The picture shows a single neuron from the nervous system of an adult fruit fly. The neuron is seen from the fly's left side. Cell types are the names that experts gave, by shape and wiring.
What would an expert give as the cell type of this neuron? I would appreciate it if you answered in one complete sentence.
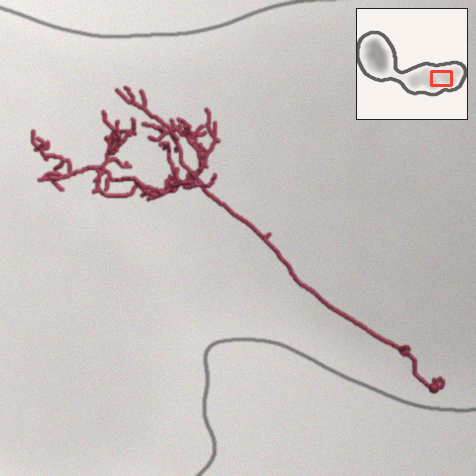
The cell type IN16B111 includes this neuron.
